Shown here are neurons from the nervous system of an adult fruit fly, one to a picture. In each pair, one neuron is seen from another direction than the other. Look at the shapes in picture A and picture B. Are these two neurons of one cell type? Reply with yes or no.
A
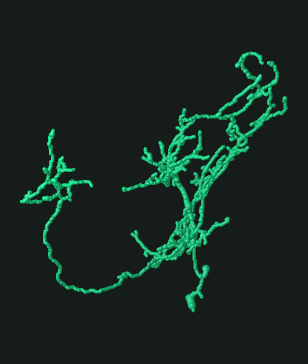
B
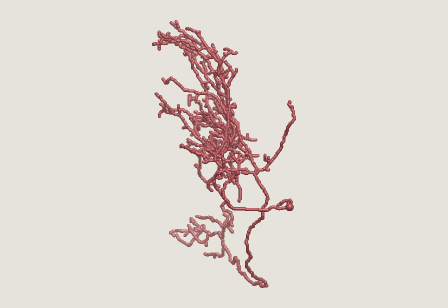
yes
